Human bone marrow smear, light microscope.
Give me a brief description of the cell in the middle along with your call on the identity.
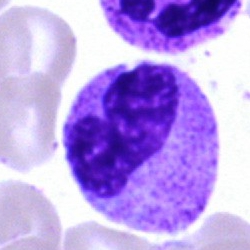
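Off-centre toward the left side of the cell lies the nucleus, with dark purple, coarsely clumped chromatin. The cytoplasm is abundant and pale lilac-pink, with fine lilac granules scattered throughout. It is a band neutrophil.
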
